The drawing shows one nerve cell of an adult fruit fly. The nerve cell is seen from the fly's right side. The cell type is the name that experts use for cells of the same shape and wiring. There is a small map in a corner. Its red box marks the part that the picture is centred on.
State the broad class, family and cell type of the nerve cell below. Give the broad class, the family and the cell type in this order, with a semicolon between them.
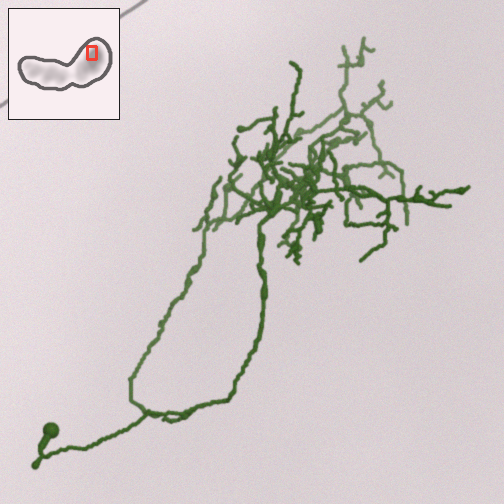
central-brain intrinsic neuron; hemilineage VPNp&v1_ventral; PLP186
